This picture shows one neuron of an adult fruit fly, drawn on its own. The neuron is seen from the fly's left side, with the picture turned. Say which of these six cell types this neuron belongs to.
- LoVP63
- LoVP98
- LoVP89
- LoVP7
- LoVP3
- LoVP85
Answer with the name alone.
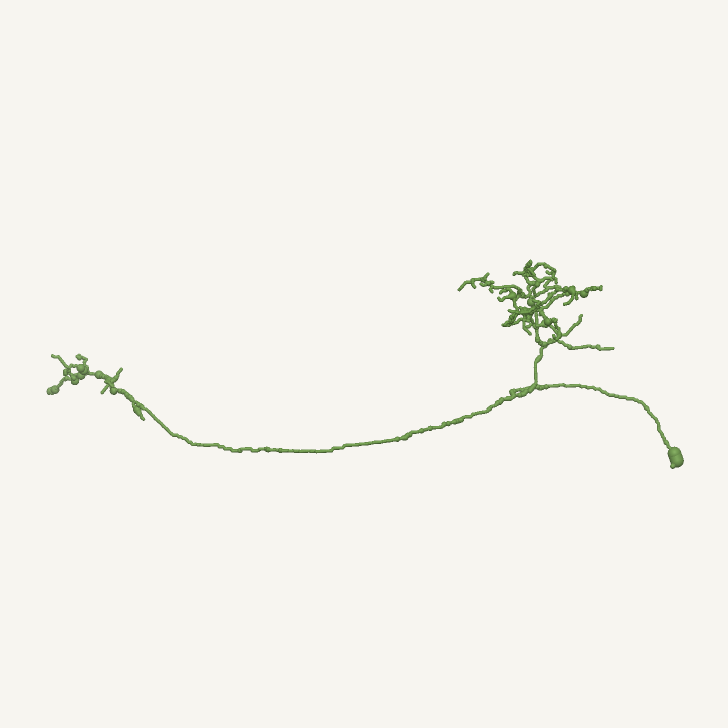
LoVP7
